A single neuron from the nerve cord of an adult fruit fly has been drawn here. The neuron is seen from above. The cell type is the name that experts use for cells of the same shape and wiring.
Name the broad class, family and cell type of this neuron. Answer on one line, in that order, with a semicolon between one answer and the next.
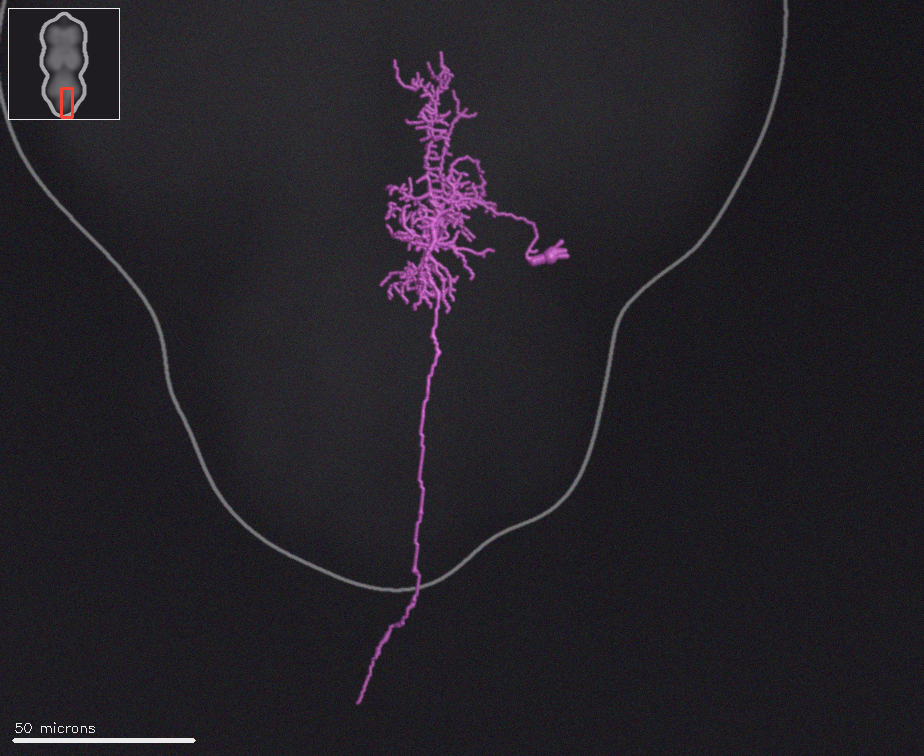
motor neuron of the nerve cord; MNad; MNad01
